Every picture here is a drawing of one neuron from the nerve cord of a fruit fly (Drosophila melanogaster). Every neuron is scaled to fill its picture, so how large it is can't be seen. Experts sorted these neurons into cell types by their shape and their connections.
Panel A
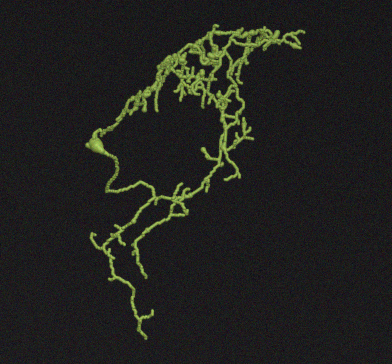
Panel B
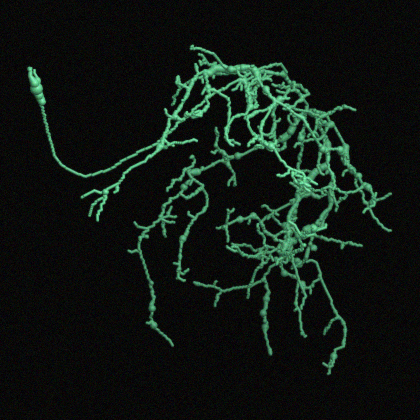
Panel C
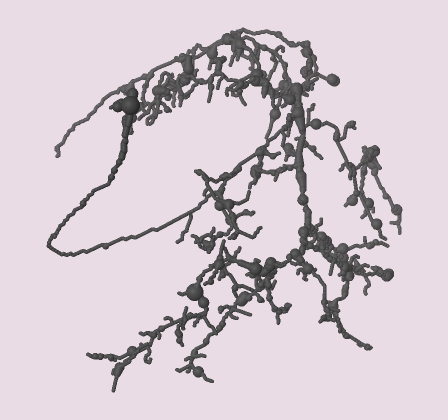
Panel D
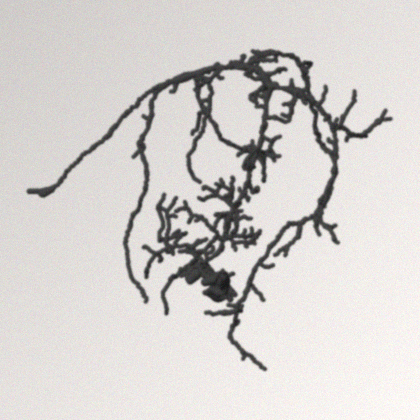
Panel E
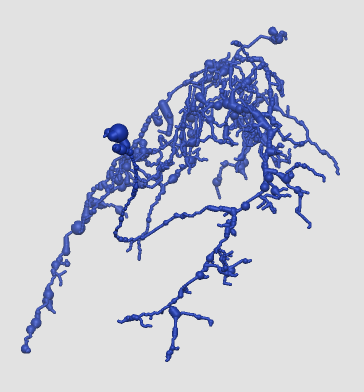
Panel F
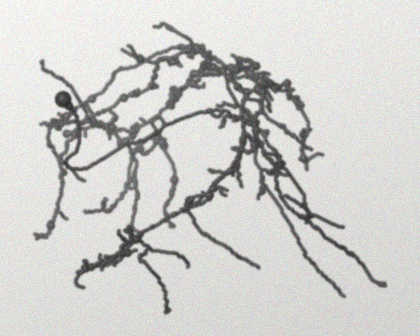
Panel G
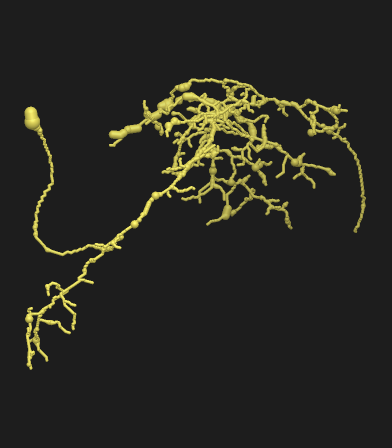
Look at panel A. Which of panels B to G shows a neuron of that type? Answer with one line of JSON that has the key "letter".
{"letter": "G"}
